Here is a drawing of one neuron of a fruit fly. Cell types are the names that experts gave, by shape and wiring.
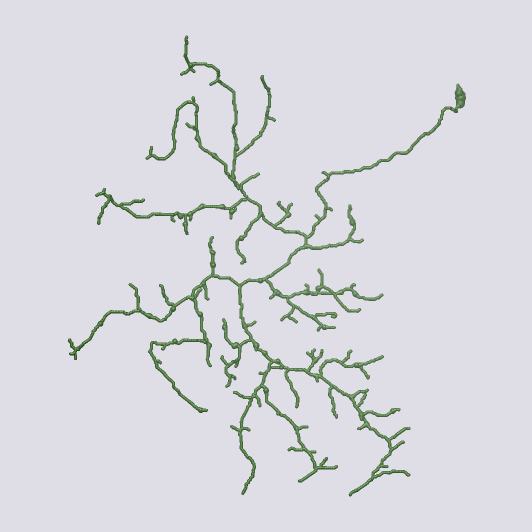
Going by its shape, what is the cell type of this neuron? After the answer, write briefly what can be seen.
Its cell type is Cm12. Its broad class is optic-lobe intrinsic neuron. Its cell body lies at the upper right of the picture. The picture shows dozens of branch ends.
